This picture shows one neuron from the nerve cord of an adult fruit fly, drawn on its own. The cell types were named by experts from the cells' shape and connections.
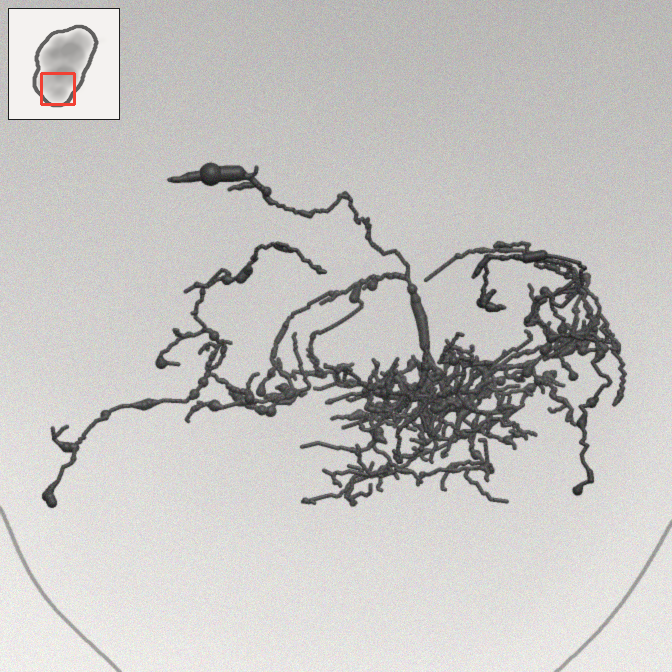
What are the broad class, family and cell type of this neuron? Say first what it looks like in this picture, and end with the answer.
As drawn here it is wider than it is tall. It is a nerve-cord intrinsic neuron. The family is hemilineage 00A. The cell type is IN00A024.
